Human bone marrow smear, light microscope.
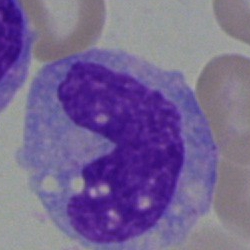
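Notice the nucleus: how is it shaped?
A bean, deeply notched on the left.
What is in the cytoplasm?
Only a fine dusty texture, no coarse coloured granules, and a few small clear round vacuoles near the nucleus's lower left.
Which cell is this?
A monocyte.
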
